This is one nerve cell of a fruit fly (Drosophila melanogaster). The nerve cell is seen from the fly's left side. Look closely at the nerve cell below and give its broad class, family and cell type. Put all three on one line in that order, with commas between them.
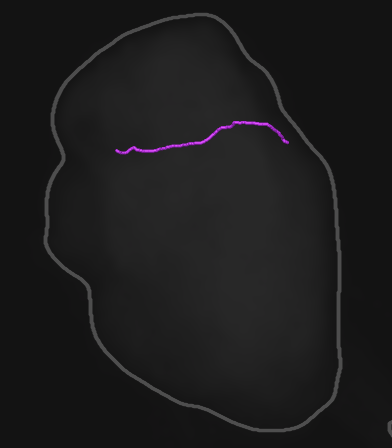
photoreceptor or other optic-lobe sensory neuron, class visual, R7d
